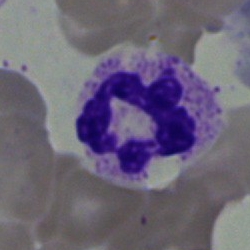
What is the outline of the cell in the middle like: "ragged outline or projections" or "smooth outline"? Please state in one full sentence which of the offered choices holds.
Along its outline, the cell is smooth, with no projections.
